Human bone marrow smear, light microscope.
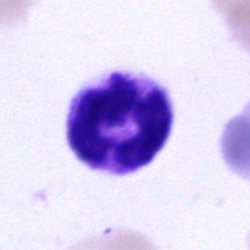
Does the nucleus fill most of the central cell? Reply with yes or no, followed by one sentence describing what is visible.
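Yes. Almost no cytoplasm shows outside the dark nuclear ring.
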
